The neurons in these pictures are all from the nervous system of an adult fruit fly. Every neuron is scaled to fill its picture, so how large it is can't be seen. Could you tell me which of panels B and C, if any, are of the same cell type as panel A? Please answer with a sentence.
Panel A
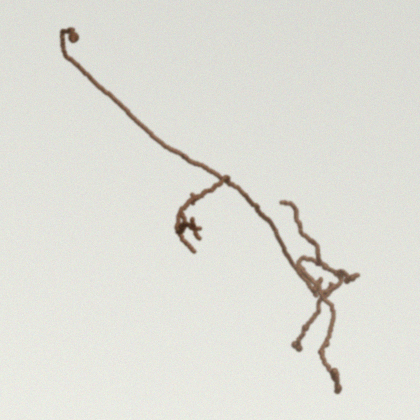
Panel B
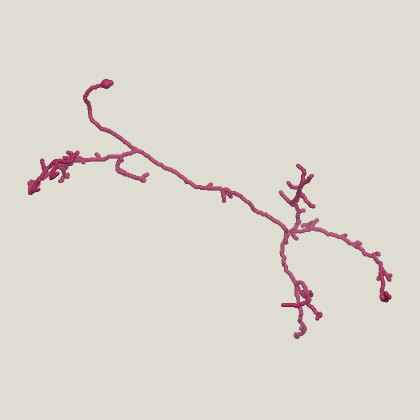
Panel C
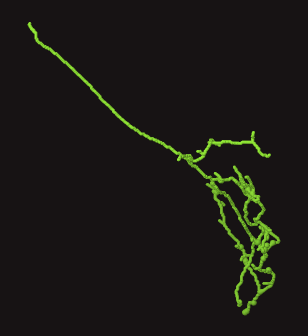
Panel C is of the same cell type.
